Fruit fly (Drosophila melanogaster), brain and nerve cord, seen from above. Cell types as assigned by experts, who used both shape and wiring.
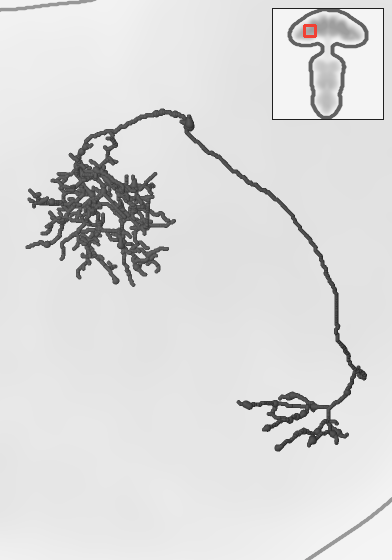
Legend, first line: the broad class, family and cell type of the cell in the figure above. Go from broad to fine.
optic-lobe intrinsic neuron; MeLo; MeLo2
